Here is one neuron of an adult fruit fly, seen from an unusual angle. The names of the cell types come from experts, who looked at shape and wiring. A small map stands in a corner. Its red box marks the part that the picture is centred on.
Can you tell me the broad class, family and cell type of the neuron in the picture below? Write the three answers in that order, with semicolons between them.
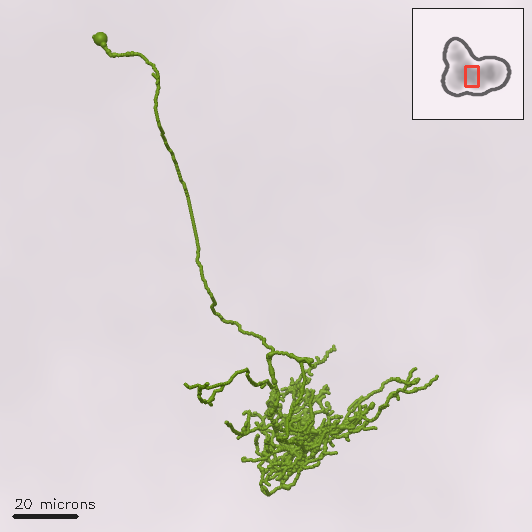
central-brain intrinsic neuron; hemilineage SMPpv2_ventral; LAL144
